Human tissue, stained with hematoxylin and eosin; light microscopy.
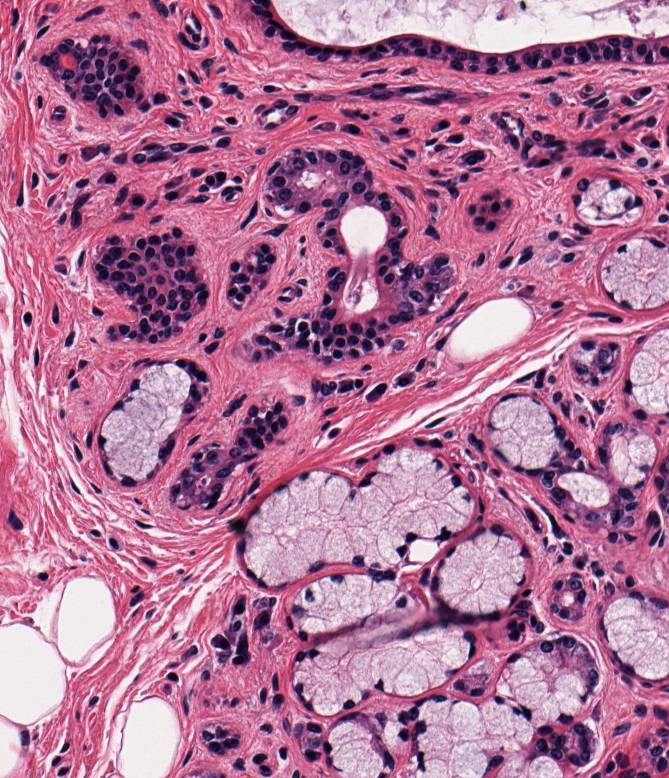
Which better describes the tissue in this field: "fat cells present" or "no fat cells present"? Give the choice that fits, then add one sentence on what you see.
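Fat cells present. Several fat cells, seen as empty white rounded spaces, lie at the lower left corner.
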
